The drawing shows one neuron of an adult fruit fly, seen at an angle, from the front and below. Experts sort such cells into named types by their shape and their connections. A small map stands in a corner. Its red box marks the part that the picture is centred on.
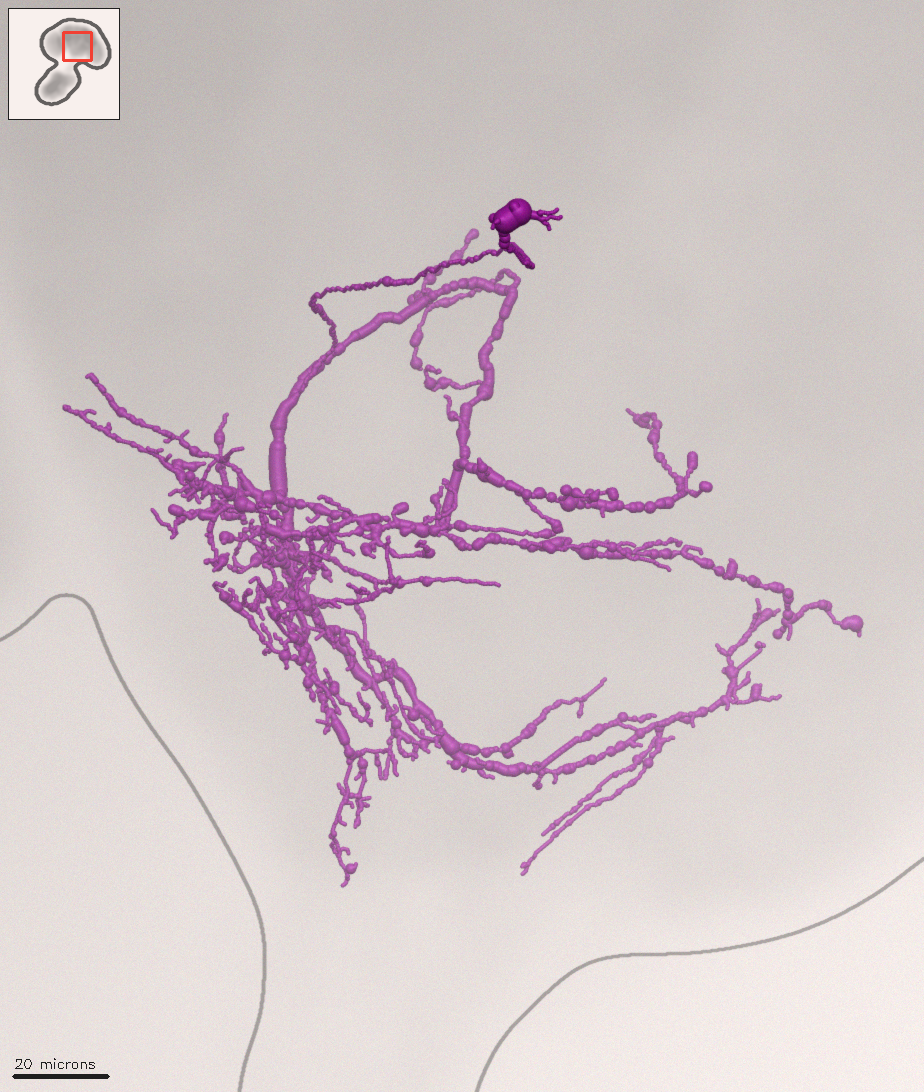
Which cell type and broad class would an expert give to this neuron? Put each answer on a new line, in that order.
PS089
central-brain intrinsic neuron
